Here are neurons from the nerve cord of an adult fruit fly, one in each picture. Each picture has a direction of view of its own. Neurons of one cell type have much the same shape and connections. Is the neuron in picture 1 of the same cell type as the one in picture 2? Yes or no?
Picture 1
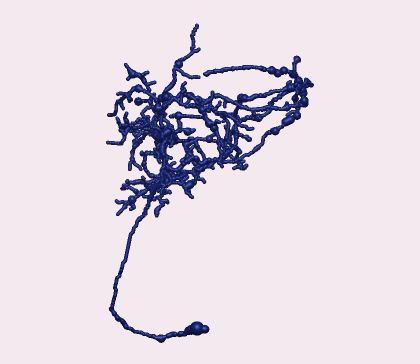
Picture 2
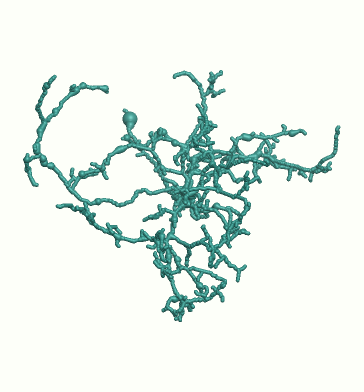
yes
